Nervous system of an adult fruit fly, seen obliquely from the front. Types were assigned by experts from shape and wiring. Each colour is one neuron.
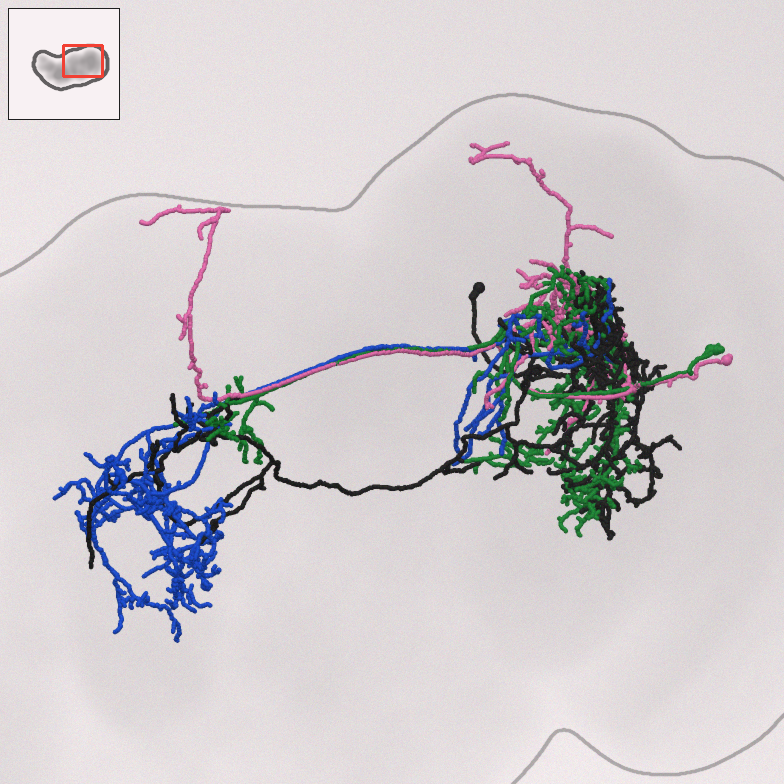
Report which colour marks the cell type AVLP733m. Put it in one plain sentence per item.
The colour is green.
